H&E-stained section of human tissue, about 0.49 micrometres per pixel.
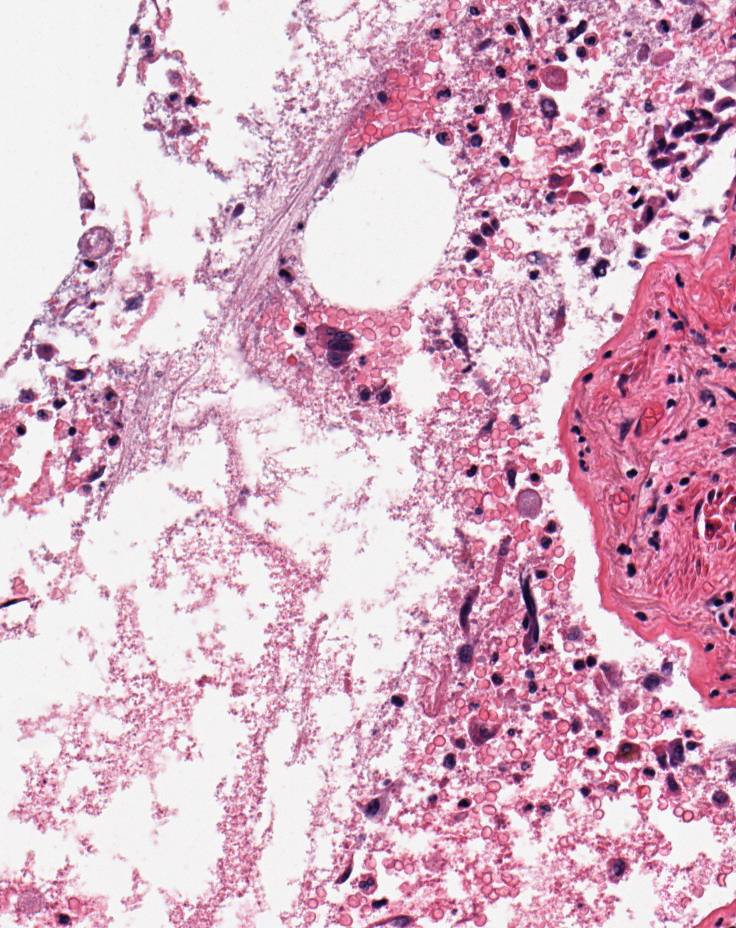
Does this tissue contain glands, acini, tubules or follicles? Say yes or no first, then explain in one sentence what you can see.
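No. No epithelium or glands are present anywhere in the field.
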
